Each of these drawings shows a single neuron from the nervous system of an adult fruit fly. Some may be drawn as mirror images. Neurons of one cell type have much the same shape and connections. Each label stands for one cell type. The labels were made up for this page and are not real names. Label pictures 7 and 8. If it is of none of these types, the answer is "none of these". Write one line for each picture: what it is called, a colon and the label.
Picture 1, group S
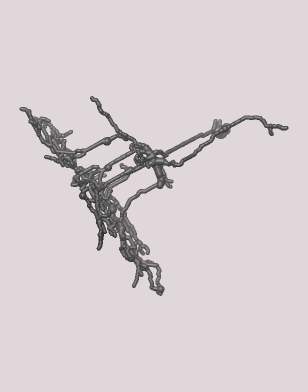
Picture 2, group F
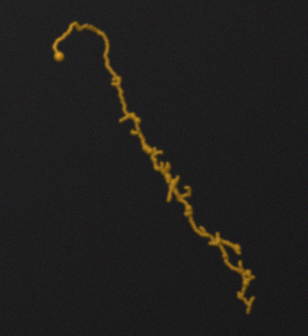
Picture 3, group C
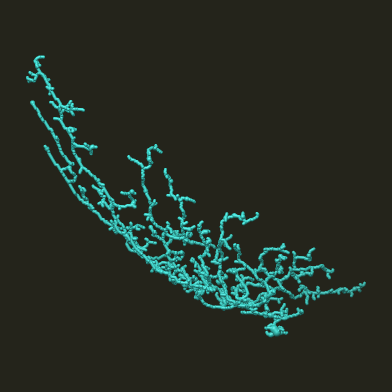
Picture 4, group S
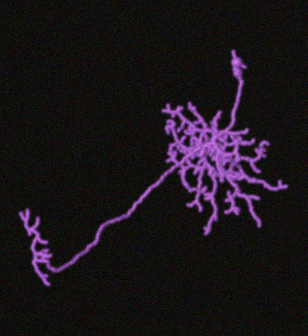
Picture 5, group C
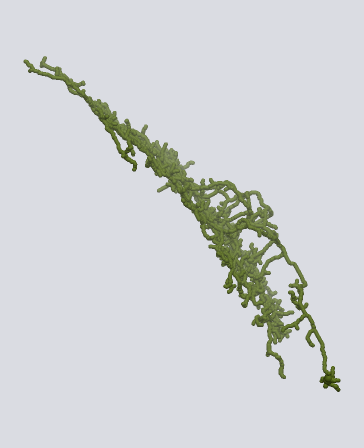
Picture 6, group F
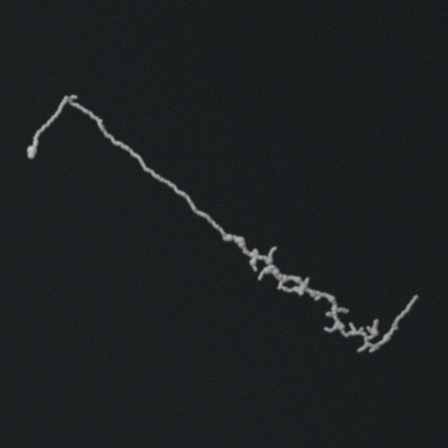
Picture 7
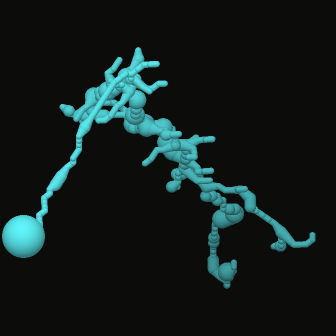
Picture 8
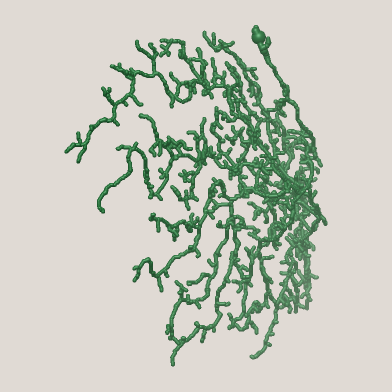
7: group F
8: group C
